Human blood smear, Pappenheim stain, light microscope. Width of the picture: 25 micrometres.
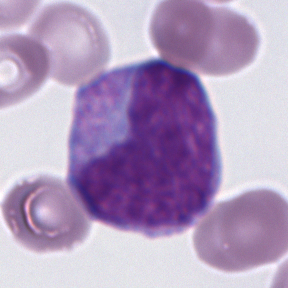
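Atypical promyelocyte: the nucleated cell at the centre. Nucleus: a single unlobed mass lying toward the lower right, which leaves the cytoplasm mostly at the upper left. Cytoplasm: no coarse granules seen, and no vacuoles visible.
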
